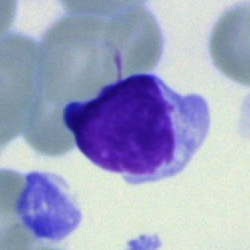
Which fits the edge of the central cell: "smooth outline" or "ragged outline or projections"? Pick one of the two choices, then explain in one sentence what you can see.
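Ragged outline or projections. A thin pinkish-purple thread projects upward from the top edge of the cell.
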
